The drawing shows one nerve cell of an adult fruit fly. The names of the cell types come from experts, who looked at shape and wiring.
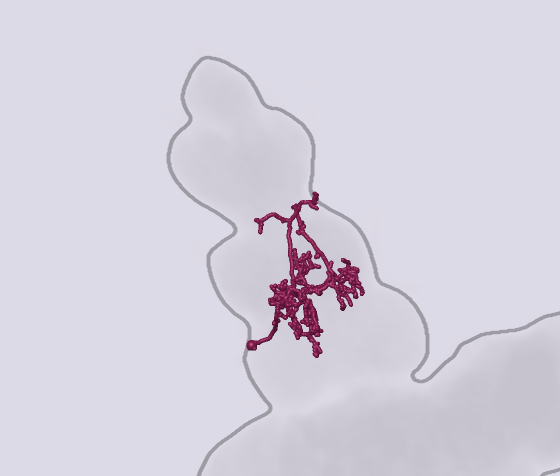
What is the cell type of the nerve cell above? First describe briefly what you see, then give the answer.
The cell body can be seen at the bottom of the picture. As drawn here it is taller than it is wide. Its broad class is nerve-cord intrinsic neuron. The cell type is IN12A043_a.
